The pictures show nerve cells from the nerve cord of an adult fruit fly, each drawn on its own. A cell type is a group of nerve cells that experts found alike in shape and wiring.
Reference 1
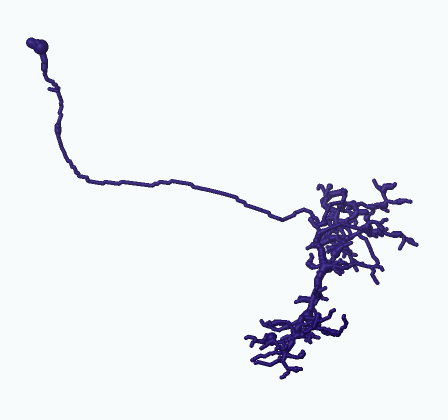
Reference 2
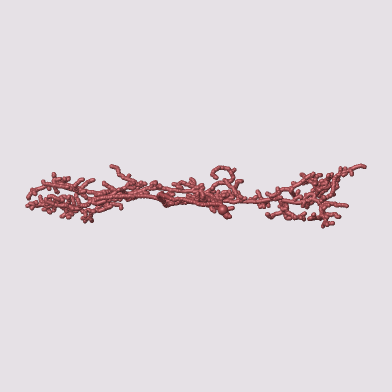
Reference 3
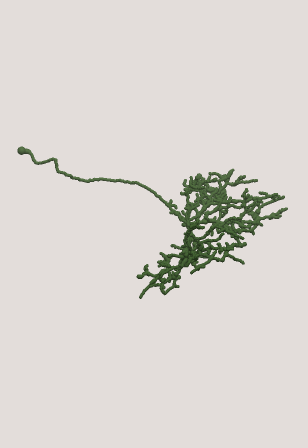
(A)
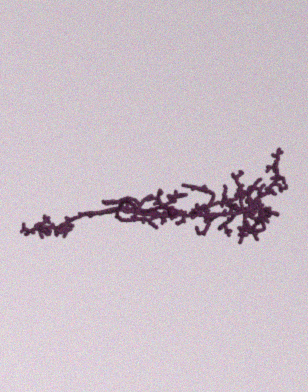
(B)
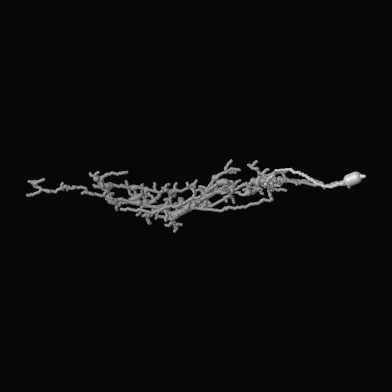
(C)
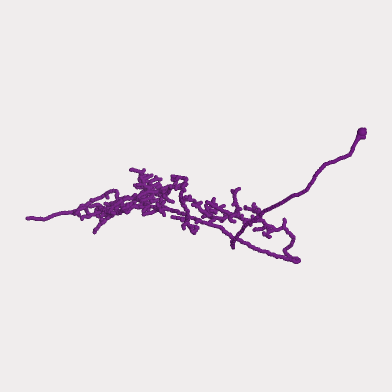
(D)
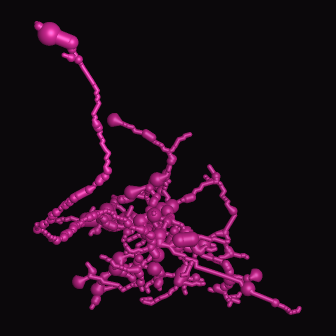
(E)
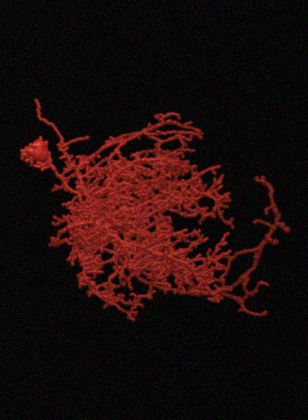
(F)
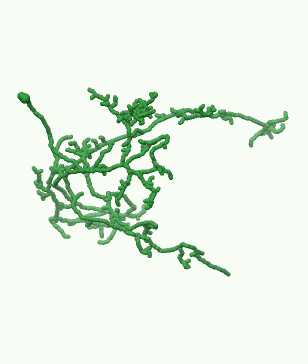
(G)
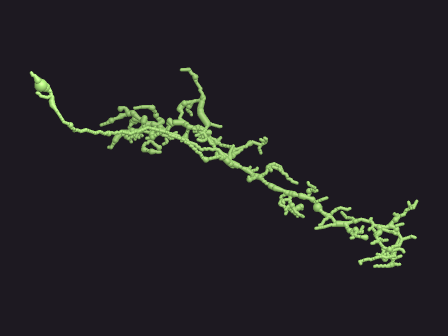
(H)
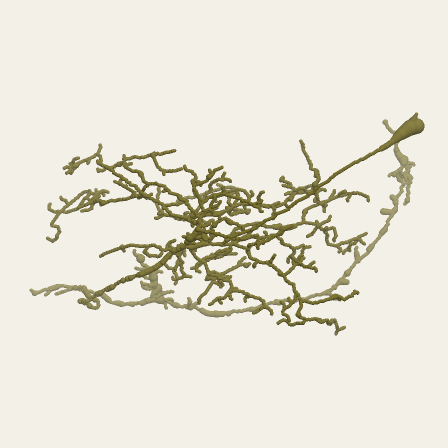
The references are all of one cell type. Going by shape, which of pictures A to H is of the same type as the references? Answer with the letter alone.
A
